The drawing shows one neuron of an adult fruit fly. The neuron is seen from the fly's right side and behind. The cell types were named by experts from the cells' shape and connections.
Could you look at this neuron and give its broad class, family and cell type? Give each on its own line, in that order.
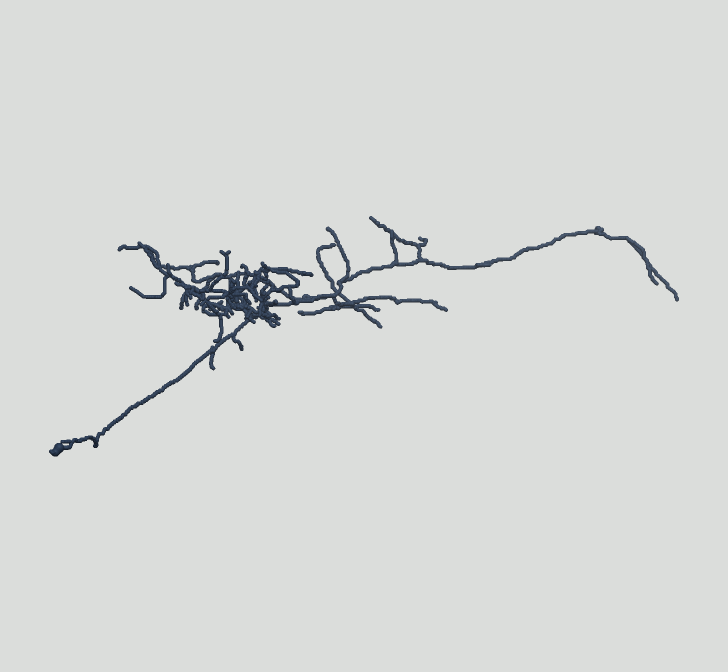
nerve-cord intrinsic neuron
hemilineage 08B
IN08B108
